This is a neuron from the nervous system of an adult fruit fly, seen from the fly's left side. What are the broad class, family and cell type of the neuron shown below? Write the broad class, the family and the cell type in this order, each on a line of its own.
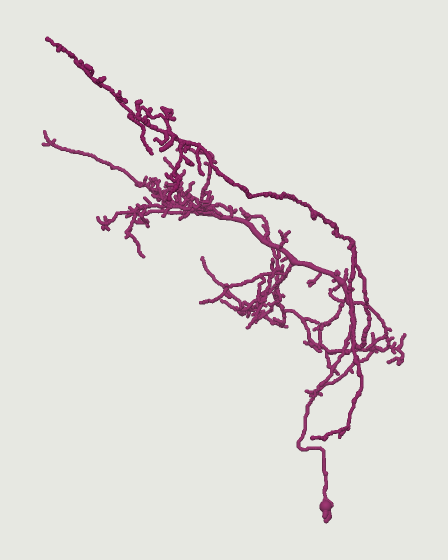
central-brain intrinsic neuron
hemilineage LB5
GNG577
